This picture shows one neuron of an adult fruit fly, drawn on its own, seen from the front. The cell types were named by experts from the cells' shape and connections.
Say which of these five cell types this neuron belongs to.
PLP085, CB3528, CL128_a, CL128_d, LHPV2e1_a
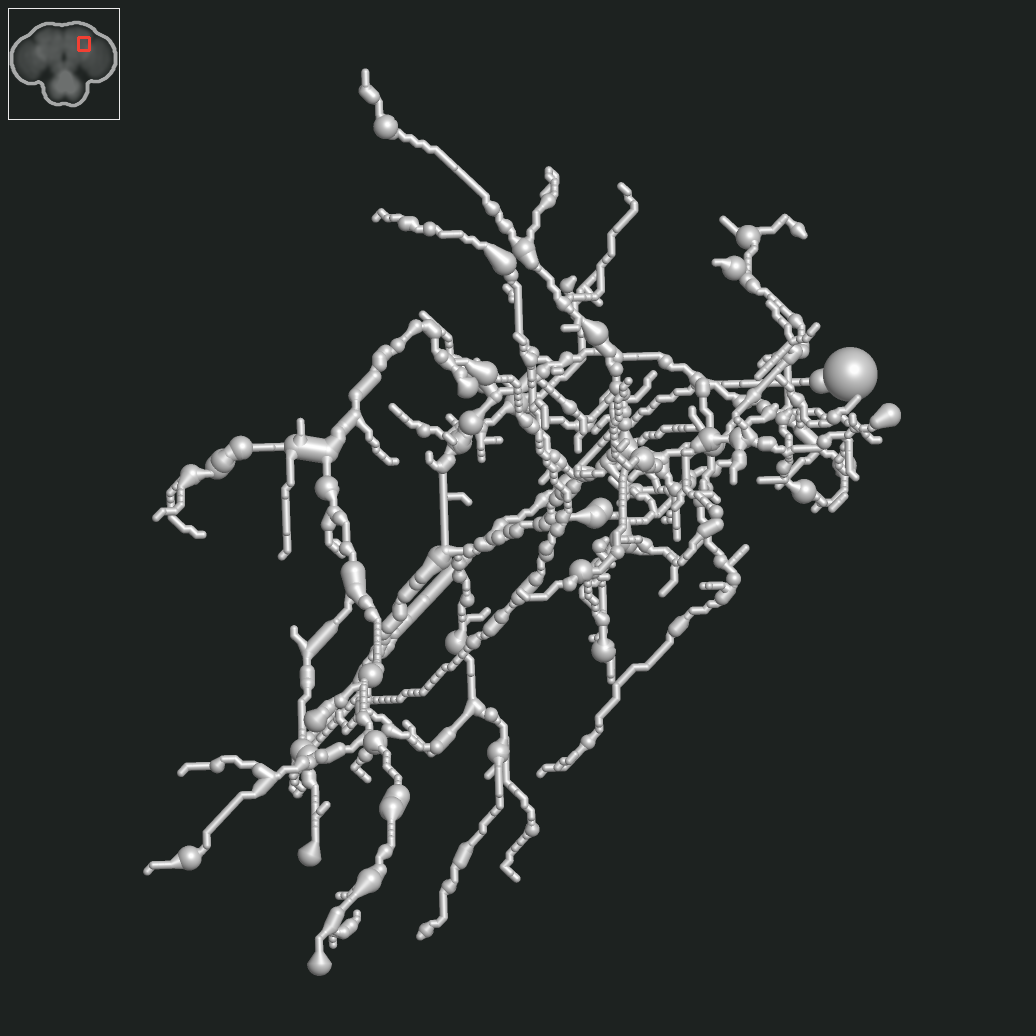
LHPV2e1_a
